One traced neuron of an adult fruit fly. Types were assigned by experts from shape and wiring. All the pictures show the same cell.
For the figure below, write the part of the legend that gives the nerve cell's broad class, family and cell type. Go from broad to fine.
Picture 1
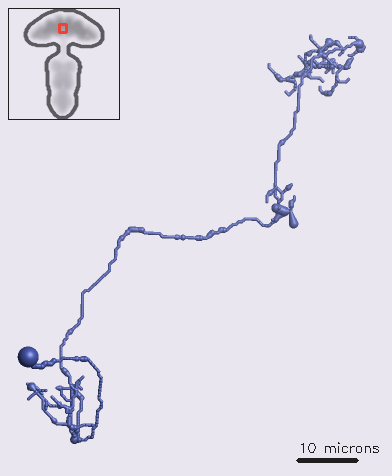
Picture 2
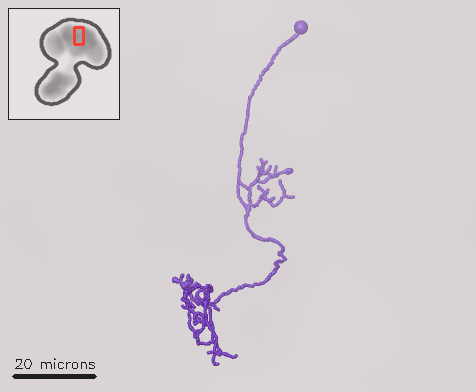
central-brain intrinsic neuron; class CX; PFNp_a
